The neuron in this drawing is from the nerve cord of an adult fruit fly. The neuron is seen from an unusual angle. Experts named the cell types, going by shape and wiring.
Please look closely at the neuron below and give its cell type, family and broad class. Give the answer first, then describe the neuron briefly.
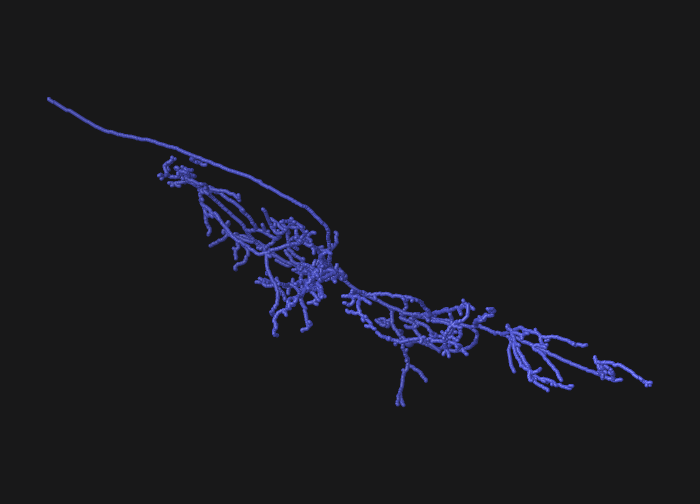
The cell type is AN05B103. Its family is hemilineage 05B. This is an ascending neuron. The picture shows dozens of branch ends. As drawn here it is wider than it is tall.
